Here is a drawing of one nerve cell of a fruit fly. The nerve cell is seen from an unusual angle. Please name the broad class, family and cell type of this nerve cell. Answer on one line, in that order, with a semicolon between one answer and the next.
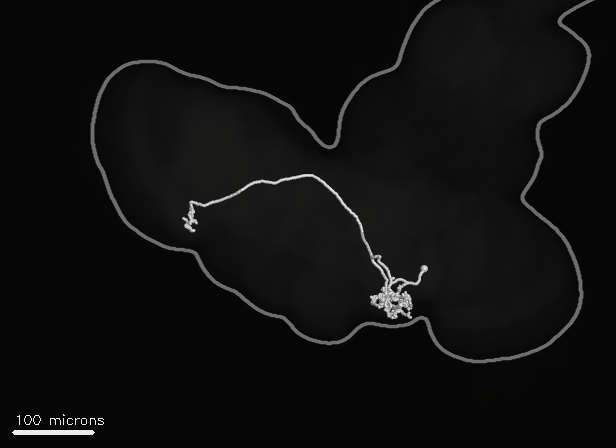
central-brain intrinsic neuron; hemilineage VLPl2_medial; AVLP194_b2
